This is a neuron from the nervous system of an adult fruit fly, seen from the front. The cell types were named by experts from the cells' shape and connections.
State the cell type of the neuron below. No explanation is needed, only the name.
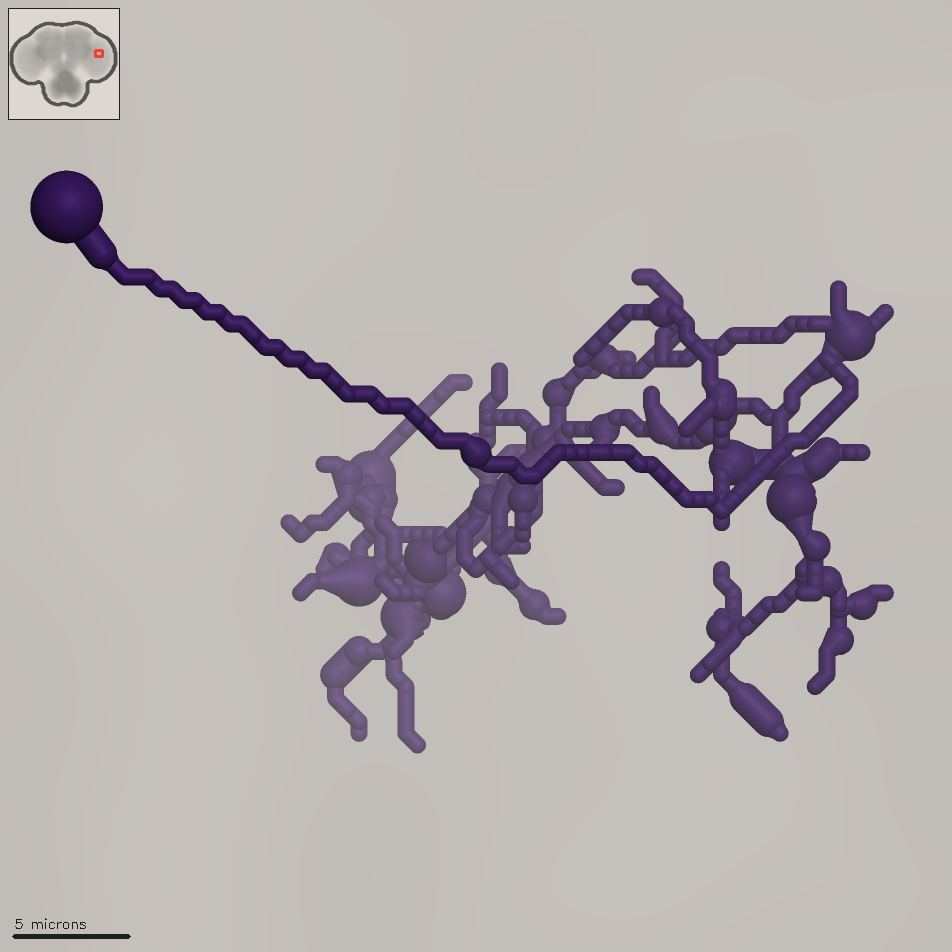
Mi2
